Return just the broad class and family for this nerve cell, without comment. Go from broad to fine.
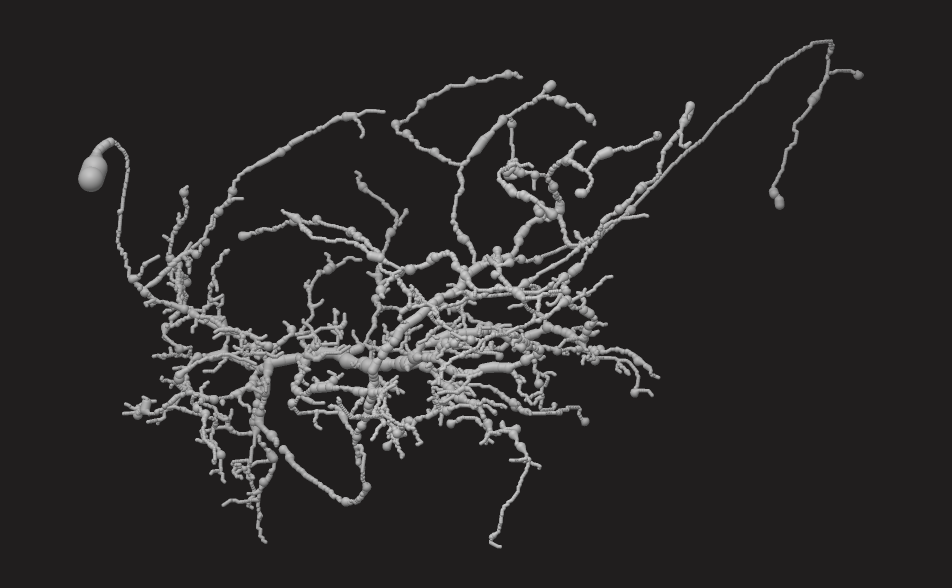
nerve-cord intrinsic neuron; hemilineage 17A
